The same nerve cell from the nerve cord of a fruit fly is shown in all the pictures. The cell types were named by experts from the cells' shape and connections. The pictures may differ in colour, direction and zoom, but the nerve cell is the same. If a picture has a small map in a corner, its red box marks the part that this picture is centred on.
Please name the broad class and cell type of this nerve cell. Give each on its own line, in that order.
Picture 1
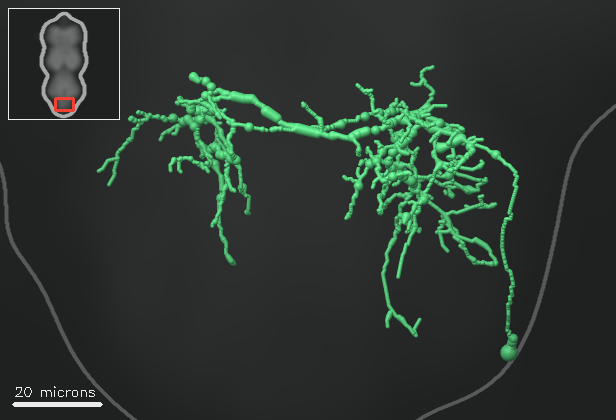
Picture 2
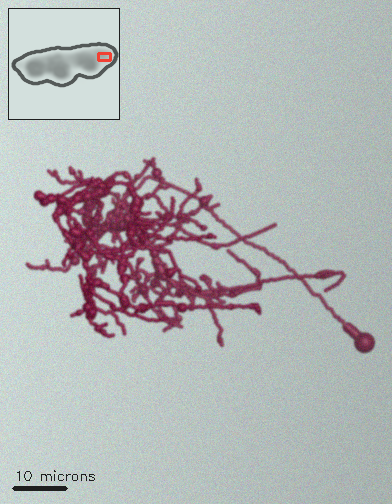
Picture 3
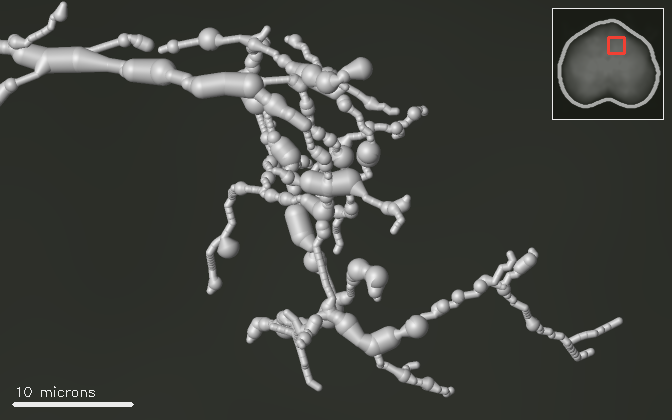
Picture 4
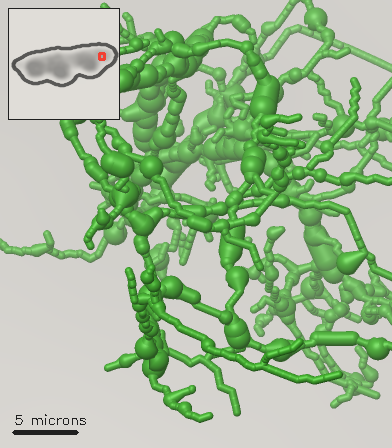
nerve-cord intrinsic neuron
INXXX394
